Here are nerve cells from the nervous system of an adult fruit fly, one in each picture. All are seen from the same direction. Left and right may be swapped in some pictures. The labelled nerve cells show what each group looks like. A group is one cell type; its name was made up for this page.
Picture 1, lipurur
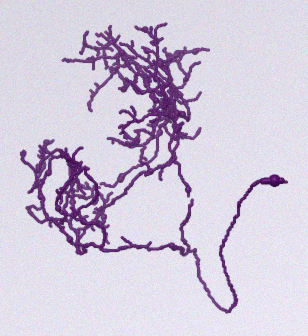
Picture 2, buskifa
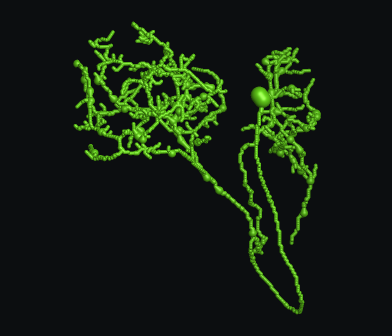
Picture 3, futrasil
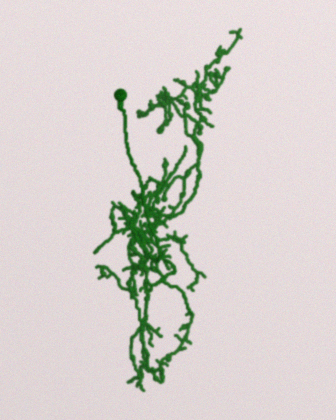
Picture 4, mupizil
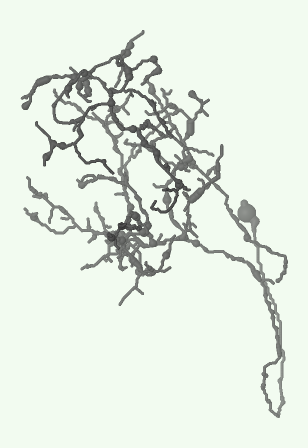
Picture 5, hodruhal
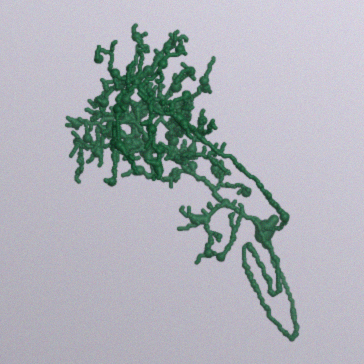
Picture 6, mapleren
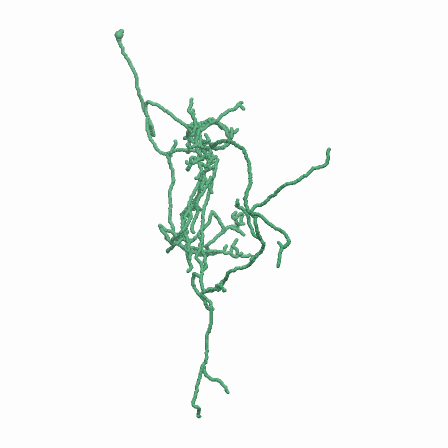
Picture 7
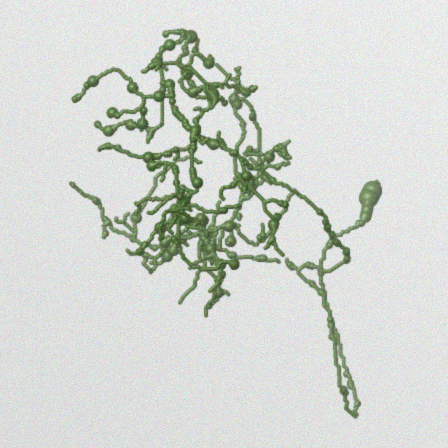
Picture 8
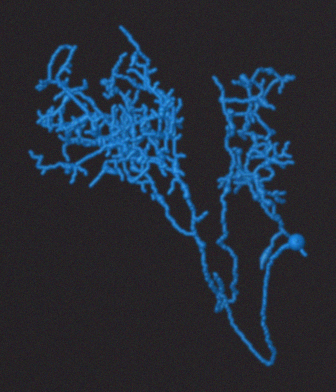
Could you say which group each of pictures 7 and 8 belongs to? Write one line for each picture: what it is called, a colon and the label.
7: mupizil
8: buskifa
